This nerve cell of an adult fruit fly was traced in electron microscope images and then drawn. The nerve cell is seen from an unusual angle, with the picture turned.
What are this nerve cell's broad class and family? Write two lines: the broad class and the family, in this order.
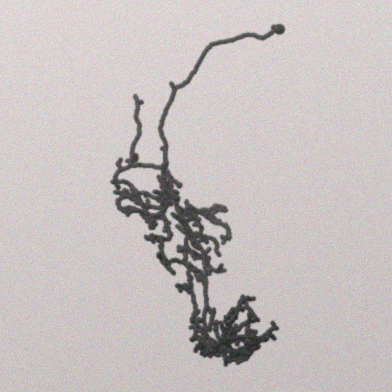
central-brain intrinsic neuron
hemilineage DM5_ventral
